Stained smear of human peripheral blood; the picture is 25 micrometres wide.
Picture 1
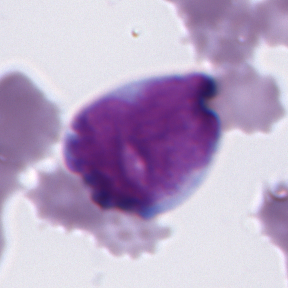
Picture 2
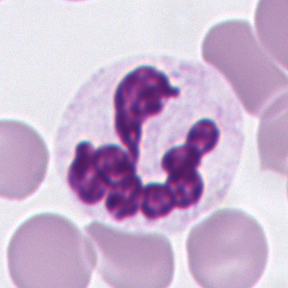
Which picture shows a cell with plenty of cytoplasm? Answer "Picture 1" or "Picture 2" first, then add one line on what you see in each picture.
Picture 2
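What picture 1 shows: The cytoplasm forms only a narrow pale blue rim around the nucleus.
What picture 2 shows: The cytoplasm is abundant and pale pinkish-lilac.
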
